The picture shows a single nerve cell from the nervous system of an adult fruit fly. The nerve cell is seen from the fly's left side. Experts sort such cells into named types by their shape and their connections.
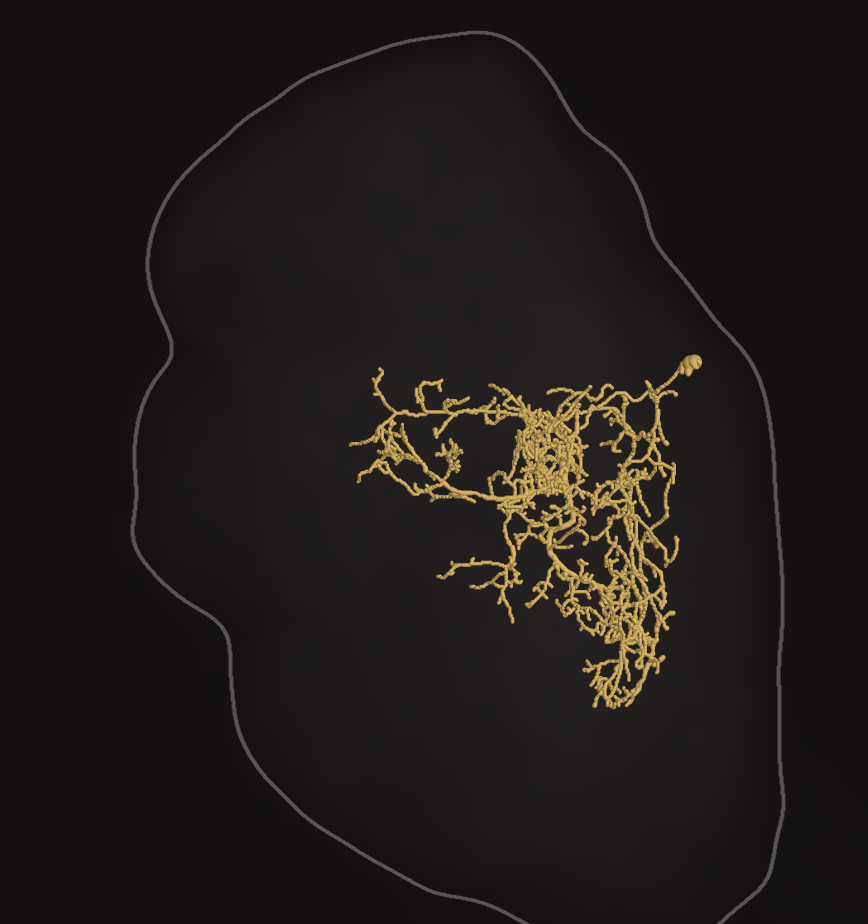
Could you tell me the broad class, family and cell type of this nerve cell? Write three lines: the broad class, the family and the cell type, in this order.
visual centrifugal neuron
hemilineage VLPp&l1_posterior
LoVC15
